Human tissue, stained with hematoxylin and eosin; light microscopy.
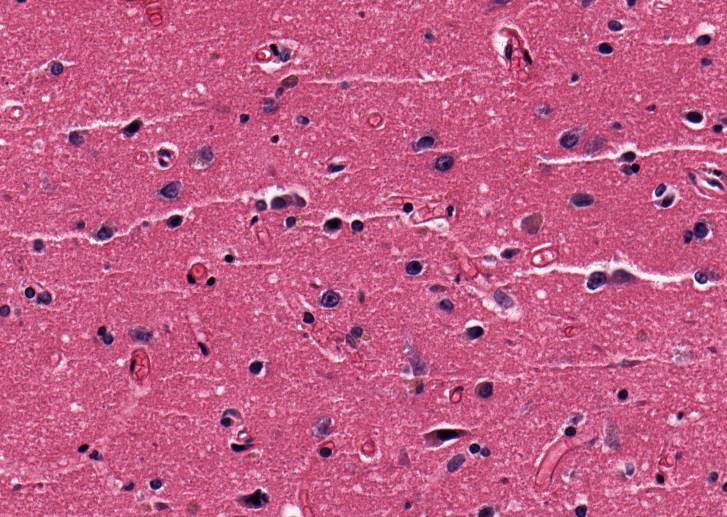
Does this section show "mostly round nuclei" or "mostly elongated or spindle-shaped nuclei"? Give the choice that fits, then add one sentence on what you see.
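Mostly round nuclei. Most nuclei are small, round and dark blue, scattered singly across the field.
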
